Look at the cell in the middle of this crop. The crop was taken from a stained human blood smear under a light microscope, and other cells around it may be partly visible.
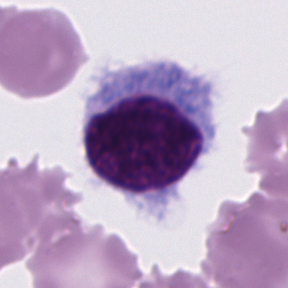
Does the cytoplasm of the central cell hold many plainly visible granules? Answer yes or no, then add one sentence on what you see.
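No. The cytoplasm shows no distinct granules.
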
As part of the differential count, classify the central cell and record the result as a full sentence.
Among the cells in view, the one in the middle is a hairy cell.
